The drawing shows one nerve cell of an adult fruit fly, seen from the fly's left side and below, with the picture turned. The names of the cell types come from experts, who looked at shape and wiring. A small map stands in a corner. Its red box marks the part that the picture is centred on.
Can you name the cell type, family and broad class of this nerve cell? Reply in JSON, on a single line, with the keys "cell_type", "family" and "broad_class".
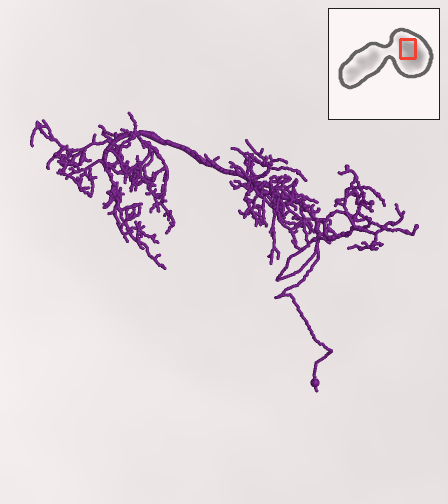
{"cell_type": "LPLC2", "family": "hemilineage VPNd1", "broad_class": "visual projection neuron"}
